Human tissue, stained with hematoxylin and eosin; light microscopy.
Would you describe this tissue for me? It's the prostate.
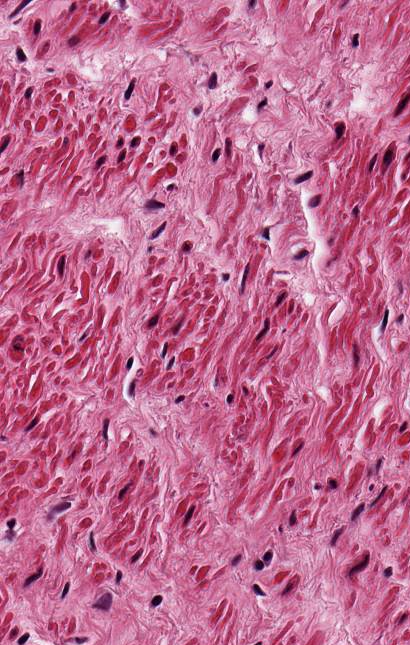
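Spindle cells fill the whole field, gathered into bundles that run in differing directions. Between those bundles you'll see pale pink, wavy fibrous strands. There's no epithelium, no glands and no fat cells anywhere in it.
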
